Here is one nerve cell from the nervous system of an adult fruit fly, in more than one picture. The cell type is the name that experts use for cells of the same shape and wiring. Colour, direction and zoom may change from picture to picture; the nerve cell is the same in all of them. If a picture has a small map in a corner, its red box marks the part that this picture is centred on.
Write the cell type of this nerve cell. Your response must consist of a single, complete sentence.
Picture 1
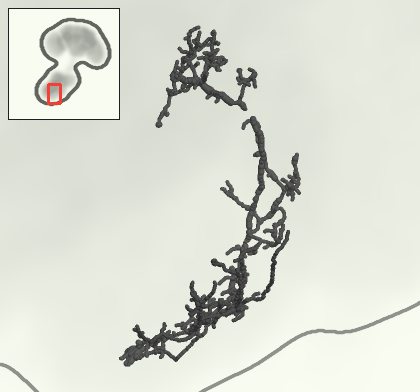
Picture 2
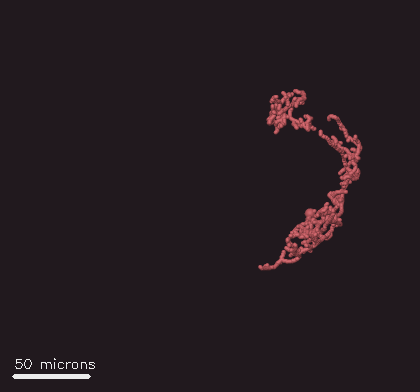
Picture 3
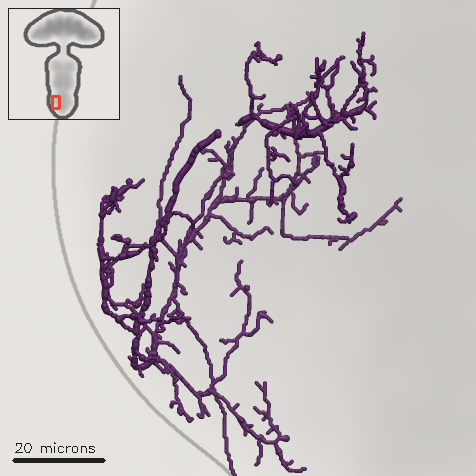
The cell type that fits this nerve cell is IN13A028.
